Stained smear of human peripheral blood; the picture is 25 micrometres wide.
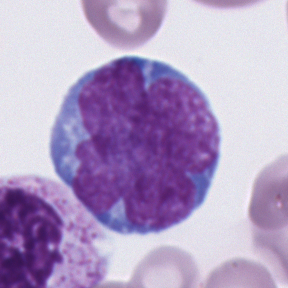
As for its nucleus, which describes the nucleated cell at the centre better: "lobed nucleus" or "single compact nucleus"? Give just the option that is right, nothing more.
Lobed nucleus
